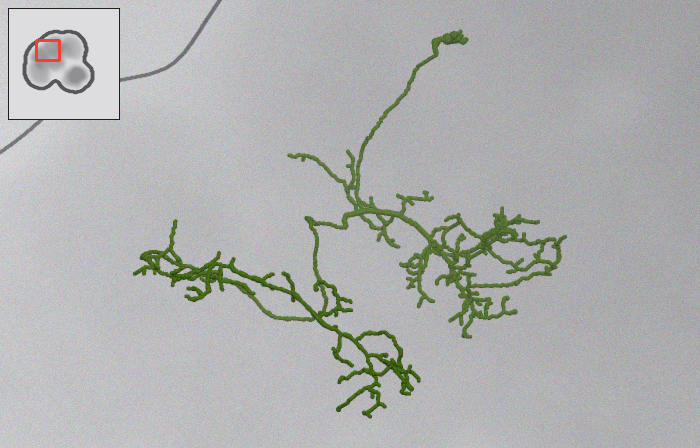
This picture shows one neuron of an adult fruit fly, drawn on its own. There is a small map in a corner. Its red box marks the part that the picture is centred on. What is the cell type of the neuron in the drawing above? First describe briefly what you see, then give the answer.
The picture shows dozens of branch ends. In this view it is about as wide as it is tall. It is a central-brain intrinsic neuron. The cell type is ATL007.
